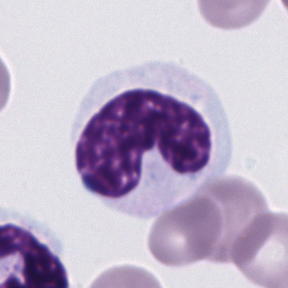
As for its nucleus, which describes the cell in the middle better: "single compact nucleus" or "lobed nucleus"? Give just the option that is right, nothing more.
Single compact nucleus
